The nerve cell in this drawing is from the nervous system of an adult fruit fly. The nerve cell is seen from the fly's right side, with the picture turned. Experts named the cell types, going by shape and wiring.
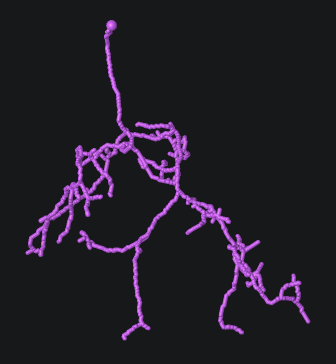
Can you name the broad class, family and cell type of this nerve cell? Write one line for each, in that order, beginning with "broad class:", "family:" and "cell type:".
broad class: nerve-cord intrinsic neuron
family: hemilineage 16B
cell type: IN16B114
